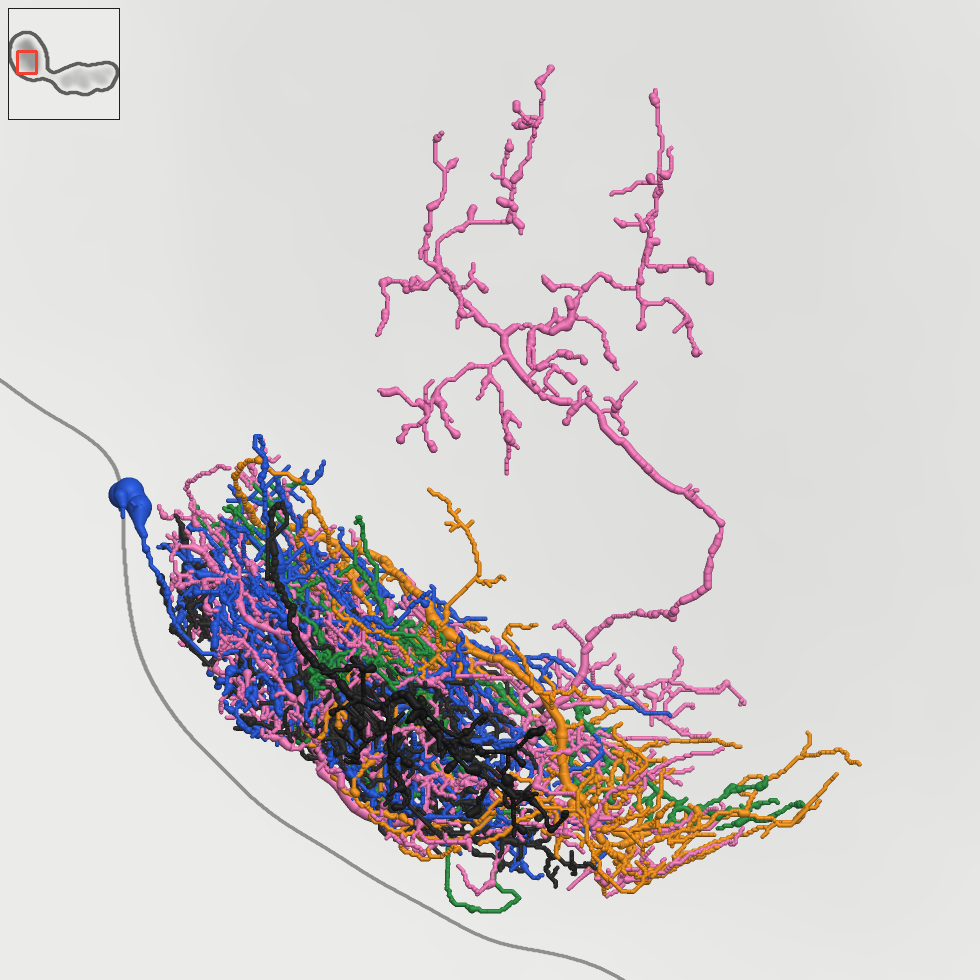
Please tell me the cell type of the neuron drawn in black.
GNG109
